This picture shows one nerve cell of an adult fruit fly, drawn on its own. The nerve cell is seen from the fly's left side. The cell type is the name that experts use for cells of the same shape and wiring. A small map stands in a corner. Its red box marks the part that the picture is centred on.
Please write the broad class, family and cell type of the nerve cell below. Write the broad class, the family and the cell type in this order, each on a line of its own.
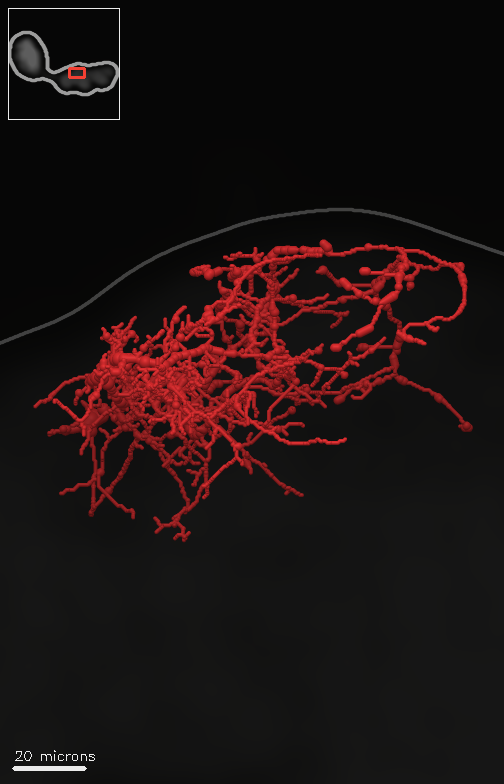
nerve-cord intrinsic neuron
hemilineage 19B
IN19B023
